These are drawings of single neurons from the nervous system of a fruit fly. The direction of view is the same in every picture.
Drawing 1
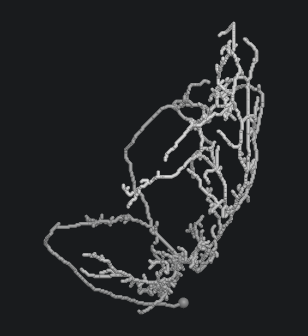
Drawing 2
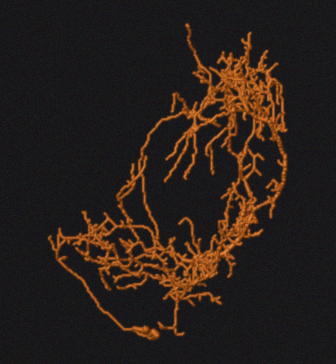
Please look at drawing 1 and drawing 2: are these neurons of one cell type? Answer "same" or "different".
different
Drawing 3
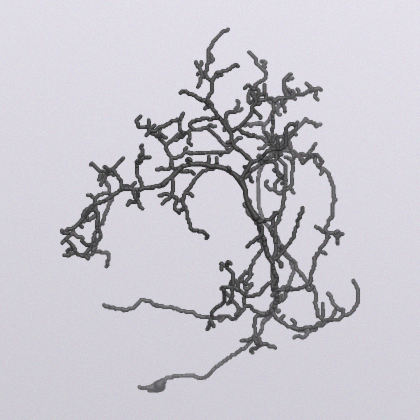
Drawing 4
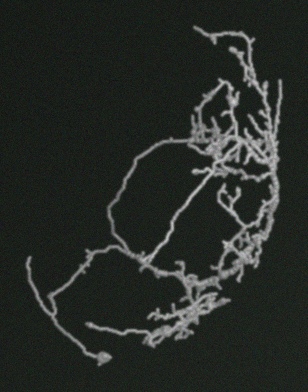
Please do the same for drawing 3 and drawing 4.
same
